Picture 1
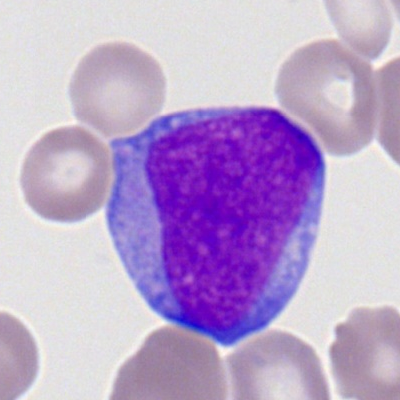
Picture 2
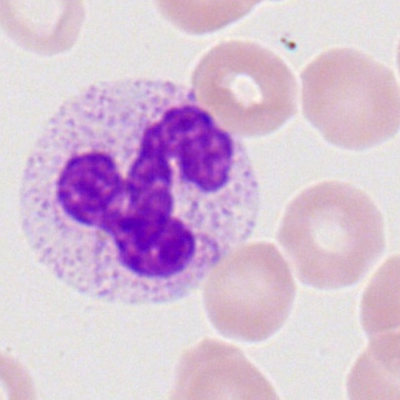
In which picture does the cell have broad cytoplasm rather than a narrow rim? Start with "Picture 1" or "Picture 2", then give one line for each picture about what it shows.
Picture 2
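In picture 1: The nucleus is a single unlobed mass that fills most of the cell.
In picture 2: The cytoplasm is plentiful and pale pinkish-lilac.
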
